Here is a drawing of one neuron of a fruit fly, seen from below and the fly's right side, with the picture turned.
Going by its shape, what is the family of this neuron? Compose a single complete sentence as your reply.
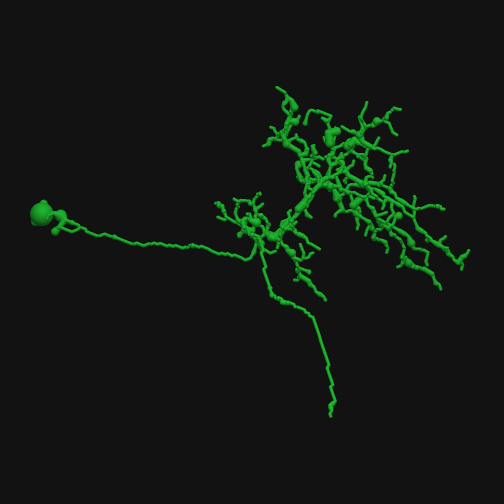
Under the family Lawf is grouped this neuron.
